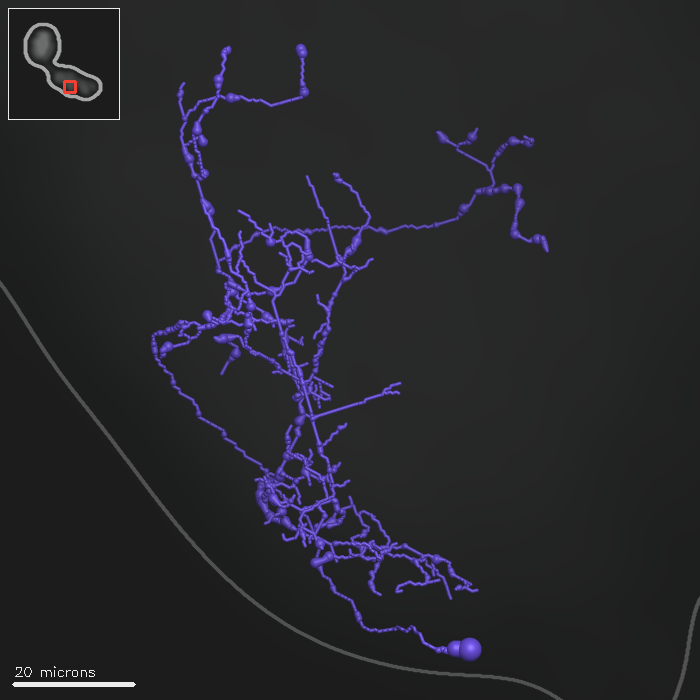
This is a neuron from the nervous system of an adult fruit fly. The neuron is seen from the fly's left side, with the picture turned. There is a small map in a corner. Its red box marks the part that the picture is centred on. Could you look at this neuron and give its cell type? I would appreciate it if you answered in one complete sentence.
The neuron is typed under the name IN01B048_a.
